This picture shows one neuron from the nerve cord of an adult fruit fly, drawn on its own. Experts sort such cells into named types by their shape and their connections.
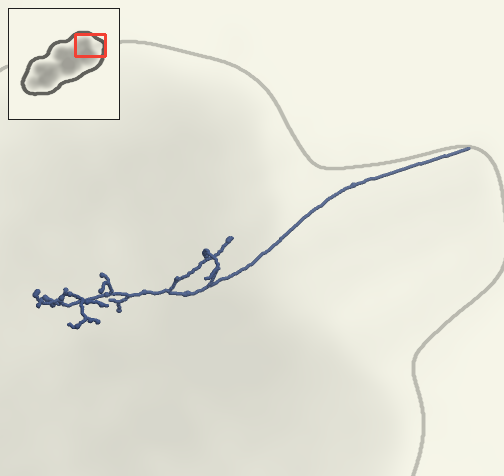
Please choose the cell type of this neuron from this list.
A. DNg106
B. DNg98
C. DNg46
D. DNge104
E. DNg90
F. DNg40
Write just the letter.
C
